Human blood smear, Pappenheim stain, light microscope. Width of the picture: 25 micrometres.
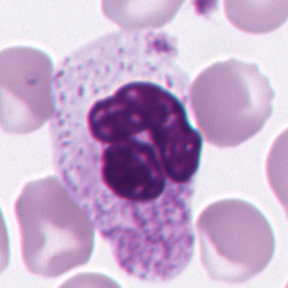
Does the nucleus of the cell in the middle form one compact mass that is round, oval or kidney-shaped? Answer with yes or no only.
No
